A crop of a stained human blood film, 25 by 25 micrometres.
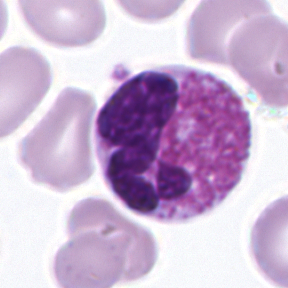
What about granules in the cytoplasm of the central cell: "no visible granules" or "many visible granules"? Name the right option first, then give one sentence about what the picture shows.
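Many visible granules. The cytoplasm is packed with coarse reddish-pink granules.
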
